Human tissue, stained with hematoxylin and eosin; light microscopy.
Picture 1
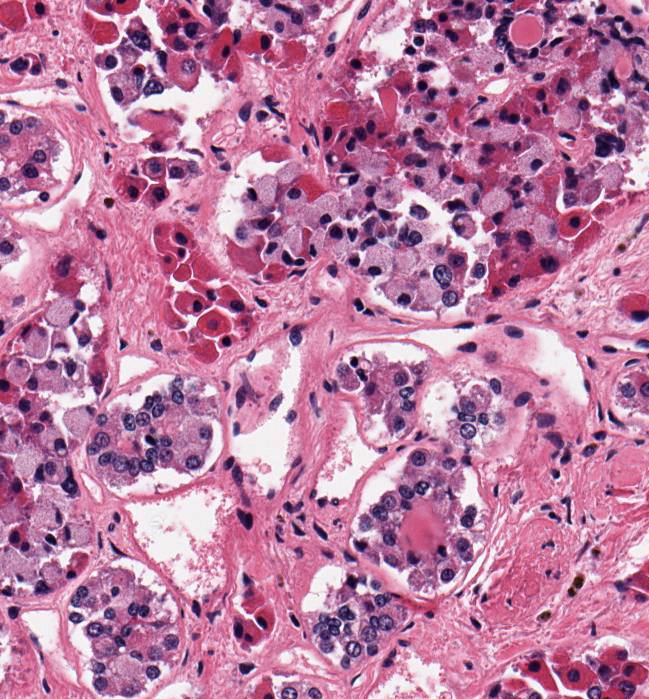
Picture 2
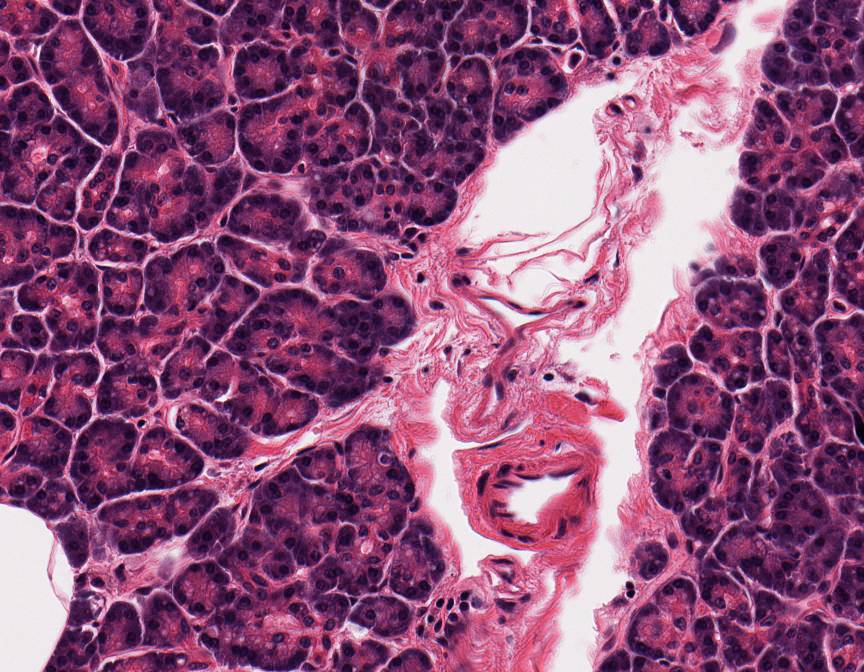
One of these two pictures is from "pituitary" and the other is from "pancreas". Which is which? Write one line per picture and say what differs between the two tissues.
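Picture 1: pituitary. No gland lumens lined by epithelium are seen in the field.
Picture 2: pancreas. Closely packed glandular acini fill the left and right of the field, divided by a band of loose connective tissue running from the top right toward the lower centre.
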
